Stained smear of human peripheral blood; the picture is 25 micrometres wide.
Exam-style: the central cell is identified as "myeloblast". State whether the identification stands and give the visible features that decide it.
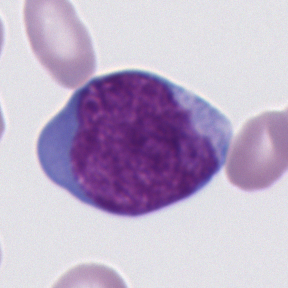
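The deciding feature is the cytoplasm, which on the left side is a clear medium blue.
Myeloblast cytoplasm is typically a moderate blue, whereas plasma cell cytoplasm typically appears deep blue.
Myeloblast fits; plasma cell does not. No granules are visible in the cytoplasm, which also agrees with myeloblast.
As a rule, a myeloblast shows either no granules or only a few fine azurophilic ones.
The cytoplasm contains no vacuoles. The cell measures about 17 by 13 micrometres, and its nucleus, about 13 micrometres across, fills about 70% of the cell's area. The outline is smooth, without surface projections, and red cells touch it at its upper left and right edges.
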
